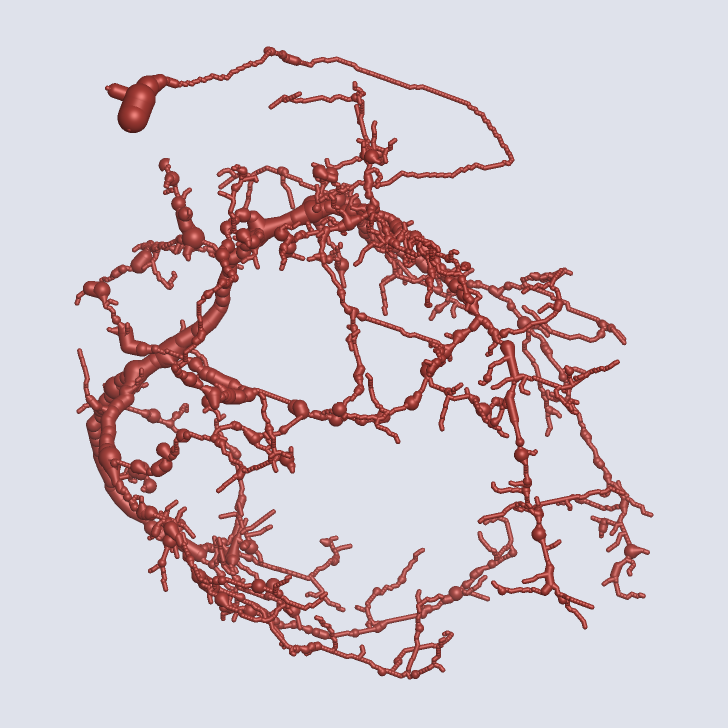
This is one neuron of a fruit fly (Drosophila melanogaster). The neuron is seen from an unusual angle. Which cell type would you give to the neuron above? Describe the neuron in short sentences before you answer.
The cell body is at the upper left of the picture. The picture shows more than a hundred branch ends. This is a nerve-cord intrinsic neuron. Its cell type is IN03A039.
